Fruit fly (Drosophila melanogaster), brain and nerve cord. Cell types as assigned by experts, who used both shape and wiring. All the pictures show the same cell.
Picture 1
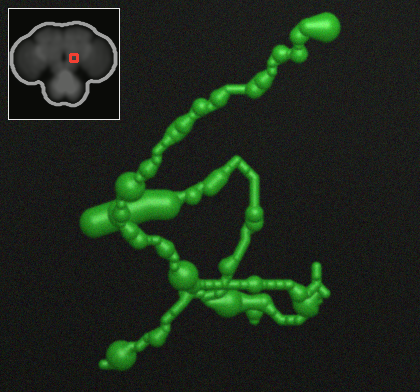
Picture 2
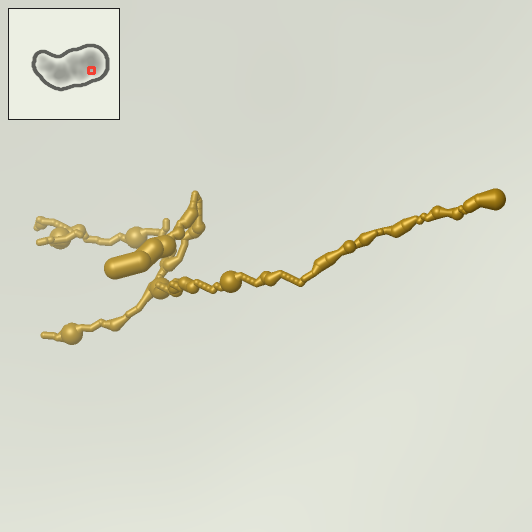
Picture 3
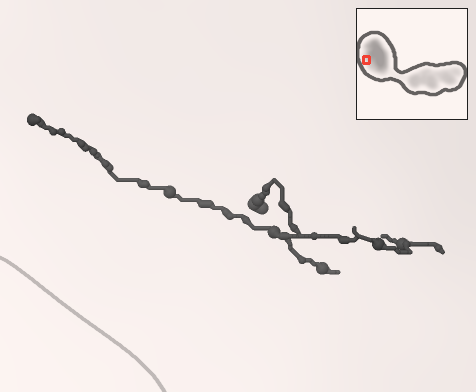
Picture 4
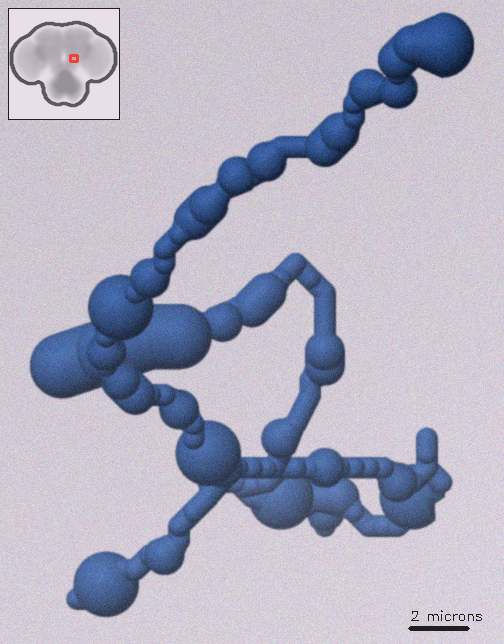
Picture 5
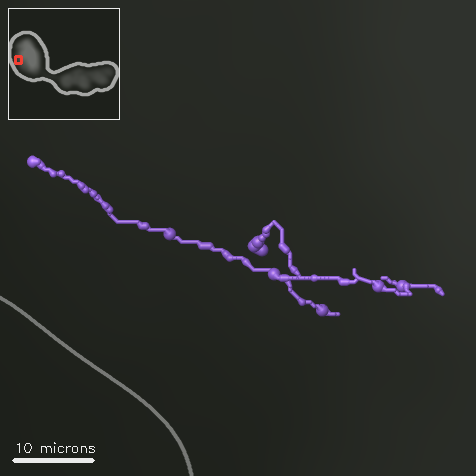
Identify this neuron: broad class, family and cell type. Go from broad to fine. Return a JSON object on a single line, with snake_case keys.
{"broad_class": "sensory neuron entering the brain", "family": "class olfactory", "cell_type": "ORN_V"}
